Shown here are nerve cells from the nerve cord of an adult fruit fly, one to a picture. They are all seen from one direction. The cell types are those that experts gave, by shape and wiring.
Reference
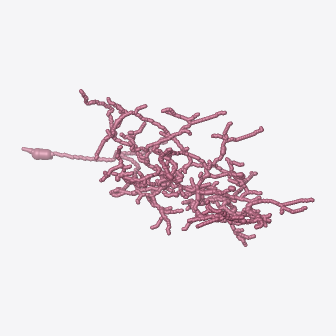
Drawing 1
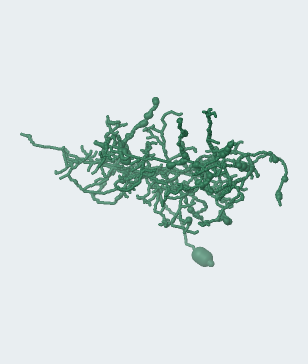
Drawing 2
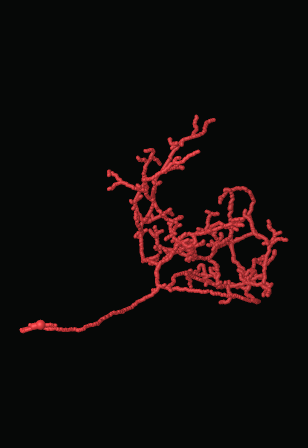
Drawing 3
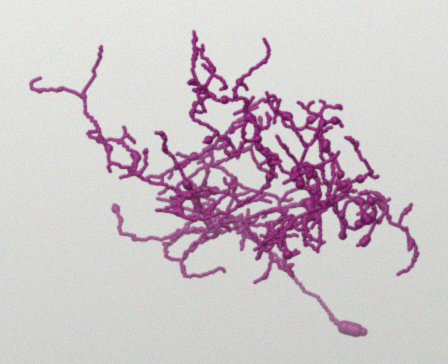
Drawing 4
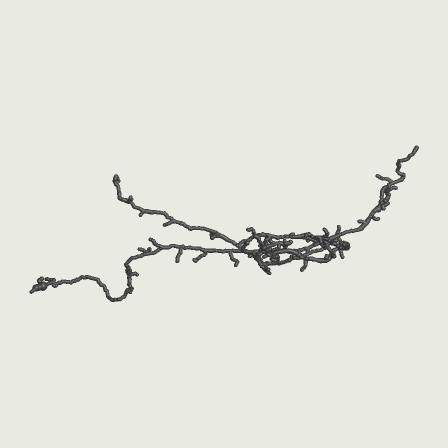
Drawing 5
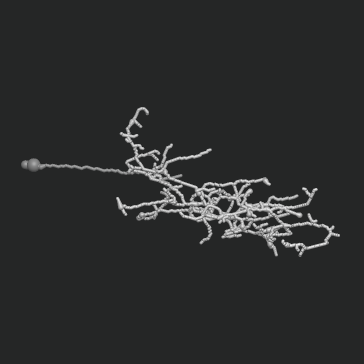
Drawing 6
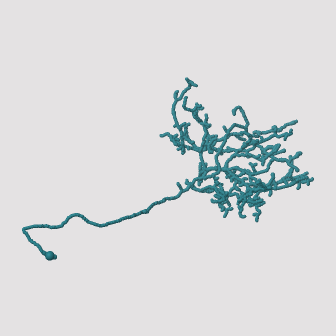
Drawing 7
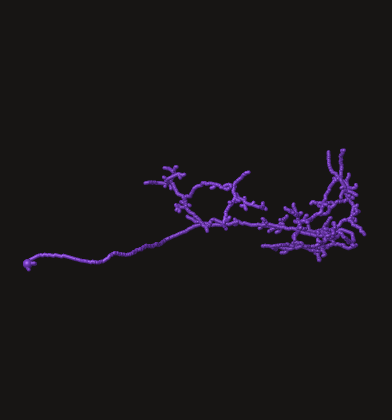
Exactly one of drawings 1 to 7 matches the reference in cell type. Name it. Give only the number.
5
